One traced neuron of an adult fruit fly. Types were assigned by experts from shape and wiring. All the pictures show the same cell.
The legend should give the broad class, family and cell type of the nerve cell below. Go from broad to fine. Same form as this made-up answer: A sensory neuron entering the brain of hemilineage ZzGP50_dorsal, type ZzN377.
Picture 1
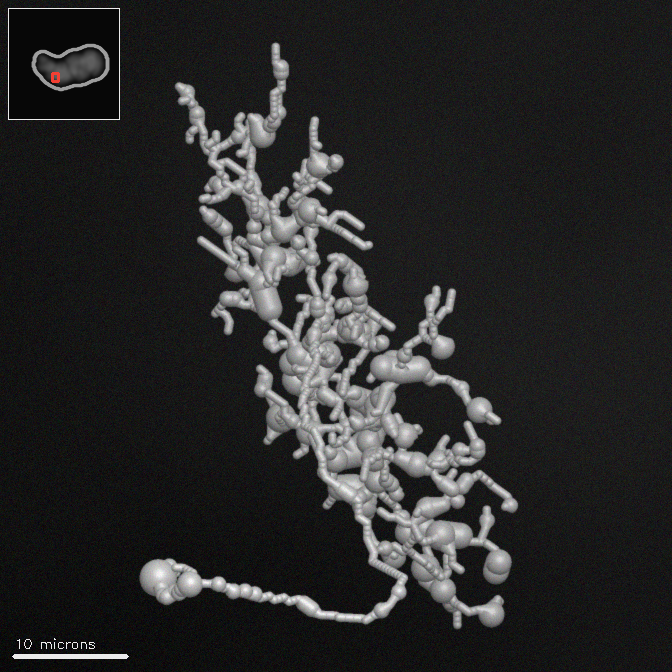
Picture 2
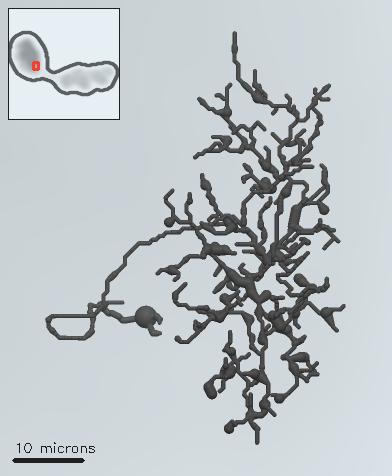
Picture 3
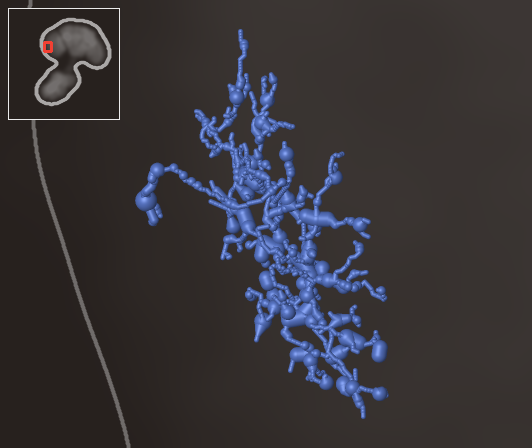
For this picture: An optic-lobe intrinsic neuron of the Dm family, type Dm12.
